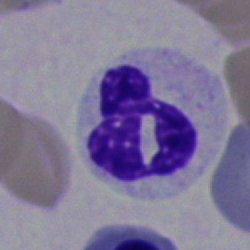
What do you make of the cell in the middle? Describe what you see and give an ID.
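The cell has a round, smooth outline. Its nucleus forms a closed ring around a central clear hole, which is narrow and elongated vertically. The broadest band of cytoplasm lies at the upper right of the nucleus. This cell is a segmented neutrophil.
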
